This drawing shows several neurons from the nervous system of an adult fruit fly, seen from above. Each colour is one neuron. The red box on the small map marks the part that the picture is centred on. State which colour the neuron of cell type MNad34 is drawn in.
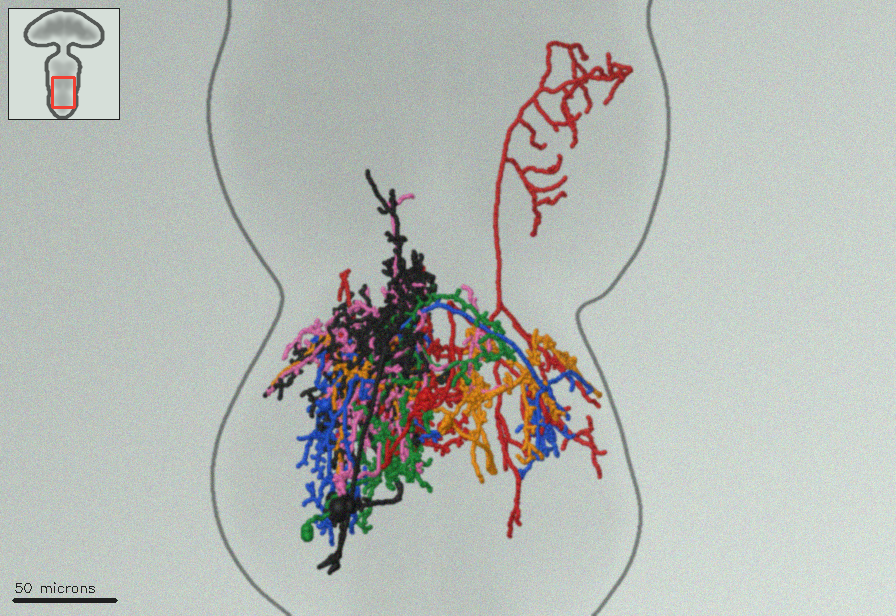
black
